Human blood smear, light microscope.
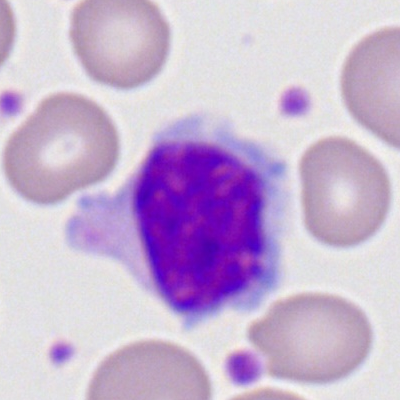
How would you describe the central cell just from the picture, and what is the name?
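Nucleus: fills most of the cell and sits toward its right side. Chromatin: dark purple and coarse, broken by small pale pinkish patches. Cytoplasm: pale blue, with a ragged, frayed edge along the upper right. Name: lymphocyte.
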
